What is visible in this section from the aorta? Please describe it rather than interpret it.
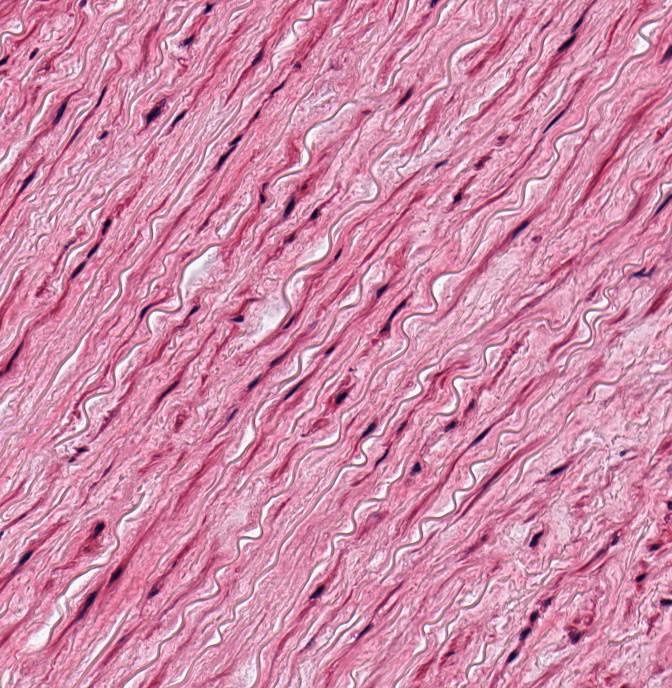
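The eosin-pink fibres follow a wavy, crimped course along their length and make up most of the field. Their nuclei are thin, elongated, dark-staining and spindle-shaped, each lying with its long axis parallel to the fibres. Little cytoplasm is visible around the nuclei.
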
